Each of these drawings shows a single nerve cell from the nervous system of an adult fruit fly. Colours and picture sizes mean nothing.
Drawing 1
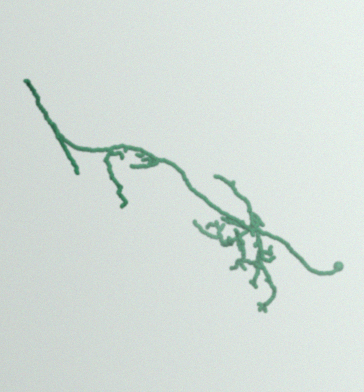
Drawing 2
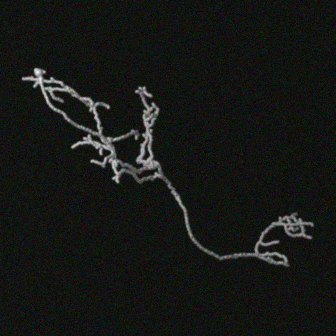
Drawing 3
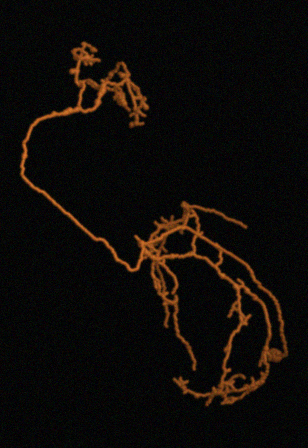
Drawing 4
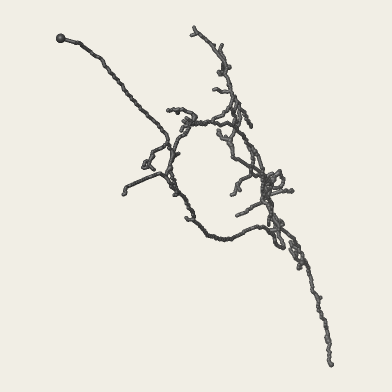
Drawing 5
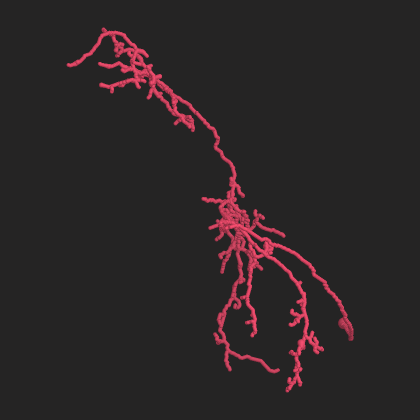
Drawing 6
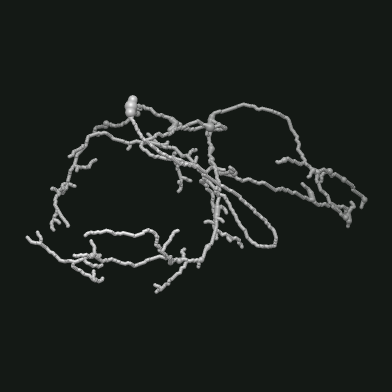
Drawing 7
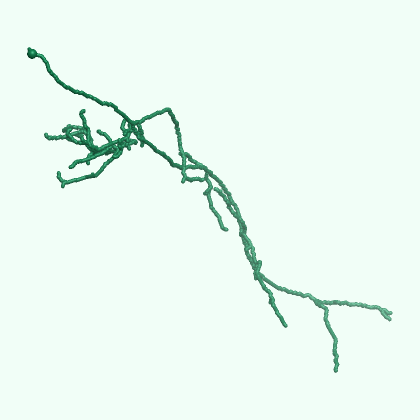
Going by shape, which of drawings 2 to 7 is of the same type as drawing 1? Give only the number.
7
